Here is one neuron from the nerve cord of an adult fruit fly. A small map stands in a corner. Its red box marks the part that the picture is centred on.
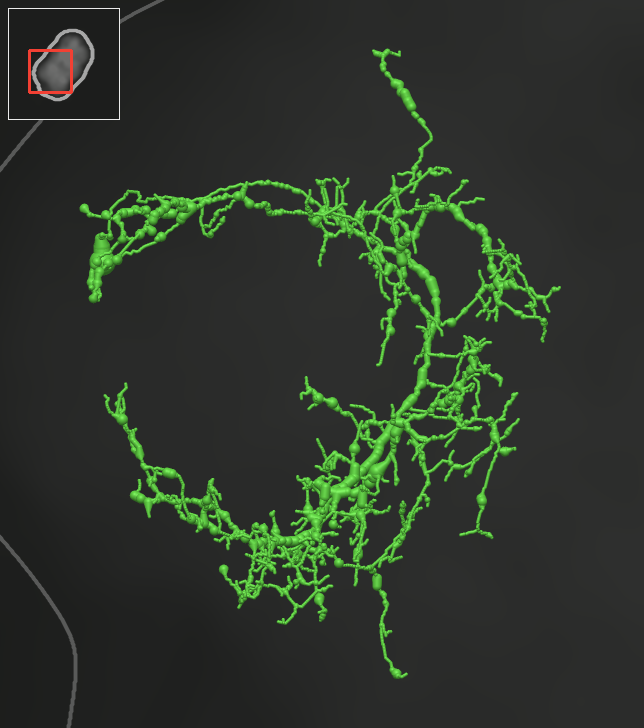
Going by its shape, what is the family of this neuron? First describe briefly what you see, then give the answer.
The picture shows more than a hundred branch ends. As drawn here it is taller than it is wide. Its broad class is nerve-cord intrinsic neuron. Its family is hemilineage 11A.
